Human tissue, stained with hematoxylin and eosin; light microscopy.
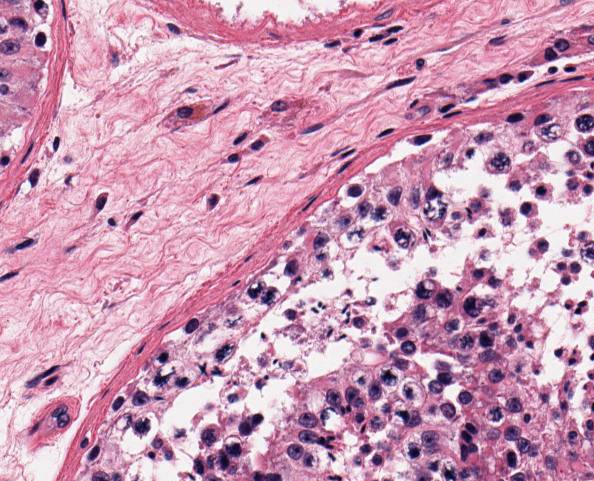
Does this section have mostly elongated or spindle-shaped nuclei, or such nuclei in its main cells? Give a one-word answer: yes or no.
No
